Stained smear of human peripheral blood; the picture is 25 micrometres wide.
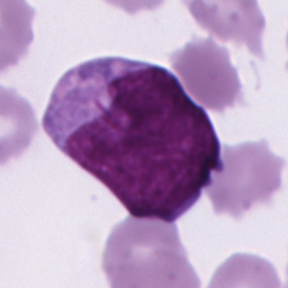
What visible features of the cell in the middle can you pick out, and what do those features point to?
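Outline irregular, somewhat angular, not smoothly round. Nucleus about 13 micrometres across, filling about 70% of the cell's area, lying toward the lower right. Chromatin dark purple, finely stippled, not clumped into coarse blocks. Cytoplasm pale lilac, much lighter than the nucleus, forming a crescent mainly on the upper left. Cell: myeloblast.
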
